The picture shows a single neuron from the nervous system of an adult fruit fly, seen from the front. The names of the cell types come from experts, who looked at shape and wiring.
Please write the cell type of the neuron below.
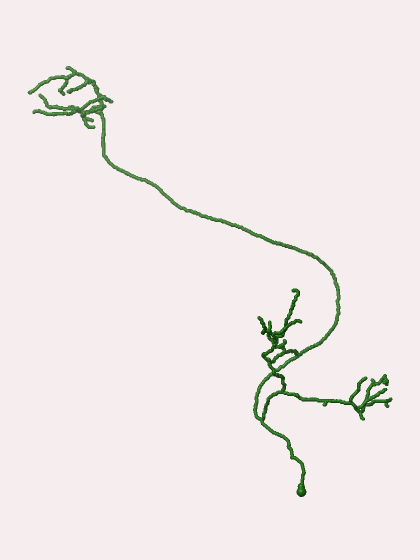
M_vPNml84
